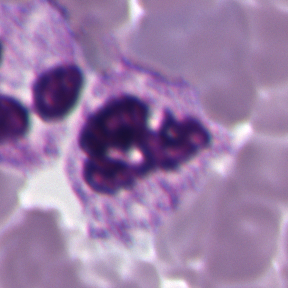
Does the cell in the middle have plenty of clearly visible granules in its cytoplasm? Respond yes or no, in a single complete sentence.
Yes, what the cytoplasm holds is many visible granules.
